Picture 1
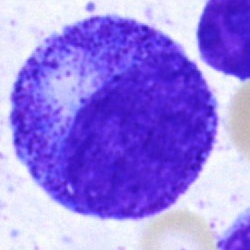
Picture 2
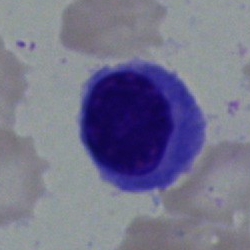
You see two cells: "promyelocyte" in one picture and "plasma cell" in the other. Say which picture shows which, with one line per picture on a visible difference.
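In picture 1 we see a promyelocyte: Numerous purple-red granules are scattered through the cytoplasm.
In picture 2 we see a plasma cell: No granules are visible in the cytoplasm.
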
